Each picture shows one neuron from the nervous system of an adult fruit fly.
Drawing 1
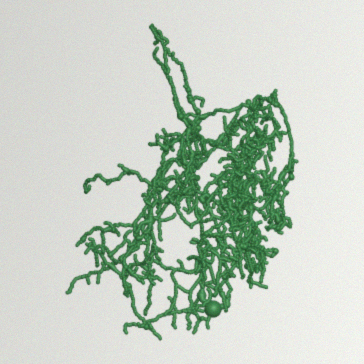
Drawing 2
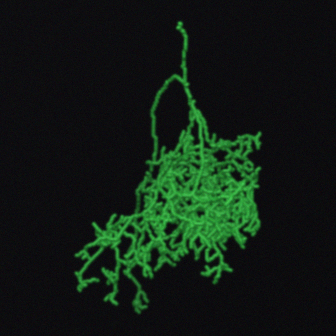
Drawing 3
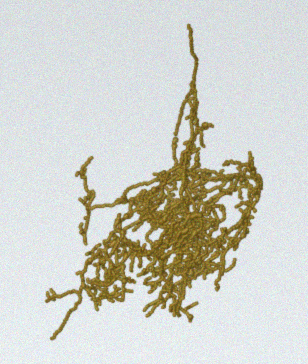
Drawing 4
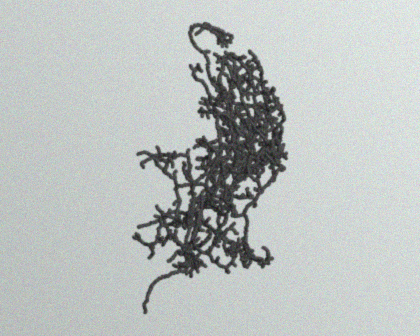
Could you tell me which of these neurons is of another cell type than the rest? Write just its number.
4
